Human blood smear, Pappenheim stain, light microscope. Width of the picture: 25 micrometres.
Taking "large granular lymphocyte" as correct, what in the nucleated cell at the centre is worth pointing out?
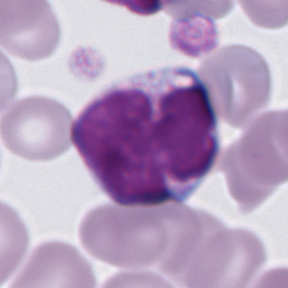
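Large granular lymphocyte: cell about 13 micrometres across, nucleus about 12 micrometres across, filling about 80% of the cell's area. Chromatin dark purple, fairly dense throughout. Cytoplasm pale, nearly colourless, not deep blue.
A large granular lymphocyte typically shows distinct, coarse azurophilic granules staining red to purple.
Fits: the granules here are pinkish-violet, within that colour range, scattered in the cytoplasm above the nucleus. Does not fit: they are fine, not coarse. Also present: a small clear oval space in the cytoplasm at the upper right of the cell.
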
